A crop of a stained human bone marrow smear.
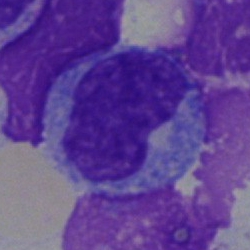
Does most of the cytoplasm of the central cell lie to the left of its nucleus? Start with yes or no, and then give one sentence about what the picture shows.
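No. The nucleus fills most of the cell, leaving a rim of cytoplasm that is widest on the right.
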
